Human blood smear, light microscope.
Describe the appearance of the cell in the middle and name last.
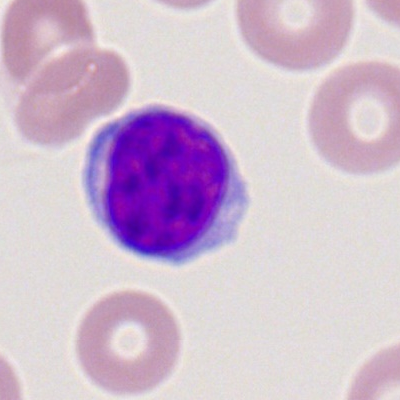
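Let me see: the nucleus takes up most of this cell. Its chromatin looks dark purple and gathered into coarse clumps. Around it there is only a narrow rim of pale blue cytoplasm. At the right edge, a small irregular bulge of that cytoplasm juts out. This one is a lymphocyte.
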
